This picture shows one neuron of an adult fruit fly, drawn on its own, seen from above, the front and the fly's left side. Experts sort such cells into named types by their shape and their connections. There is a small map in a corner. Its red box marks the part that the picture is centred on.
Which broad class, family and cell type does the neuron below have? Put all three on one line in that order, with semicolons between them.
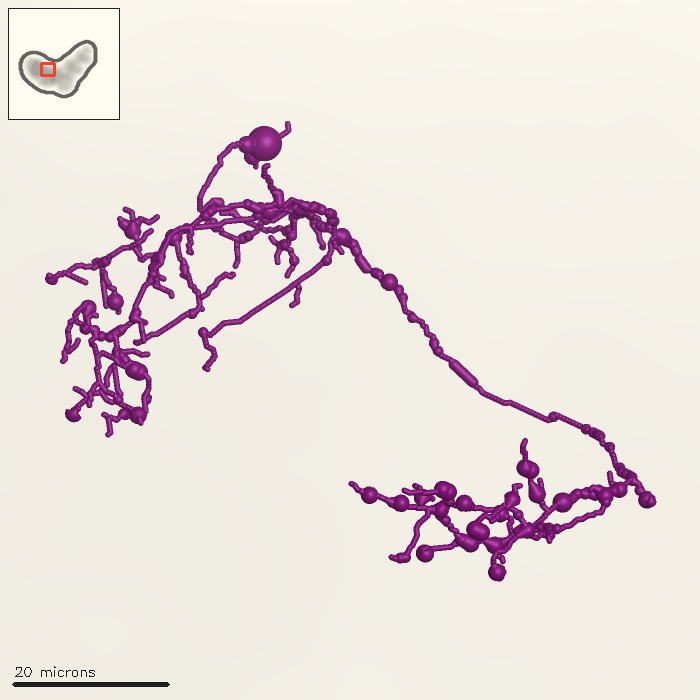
central-brain intrinsic neuron; hemilineage DM6_posterior; CB4095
